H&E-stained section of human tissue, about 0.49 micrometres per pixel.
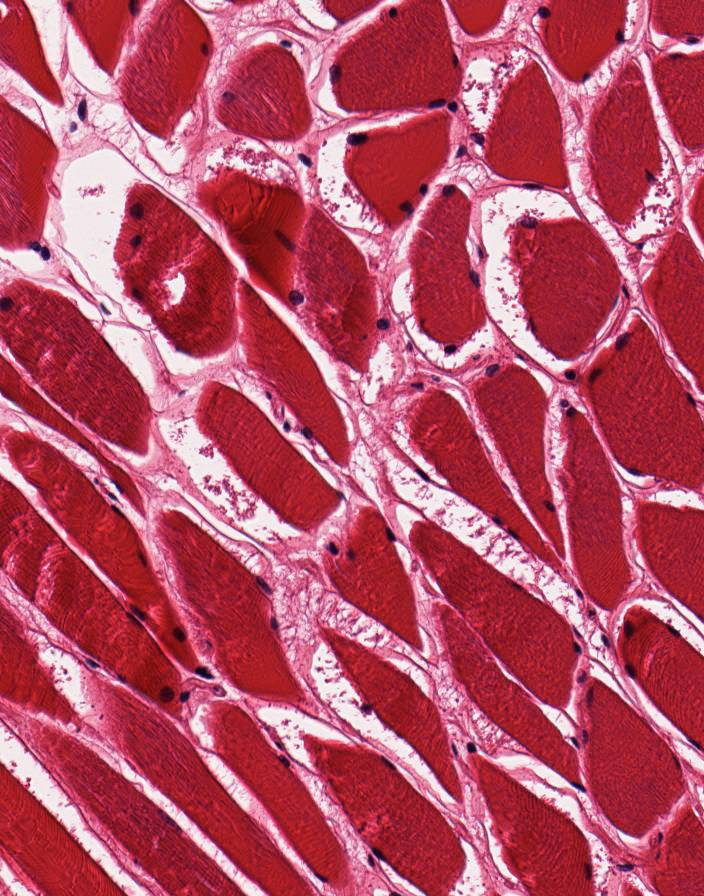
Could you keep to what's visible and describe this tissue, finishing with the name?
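Elongated fibre profiles run diagonally from upper left to lower right. Their cytoplasm stains deep red with eosin. Dark, flattened nuclei lie at the fibre edges rather than centrally. Thin pale pink connective tissue strands with small spindle-shaped nuclei lie between fibres. Tissue: skeletal muscle.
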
